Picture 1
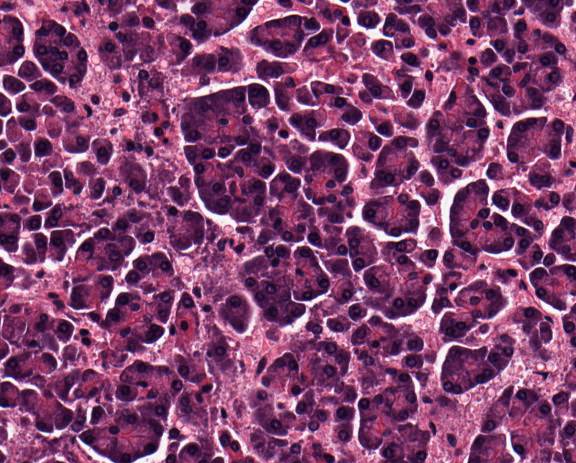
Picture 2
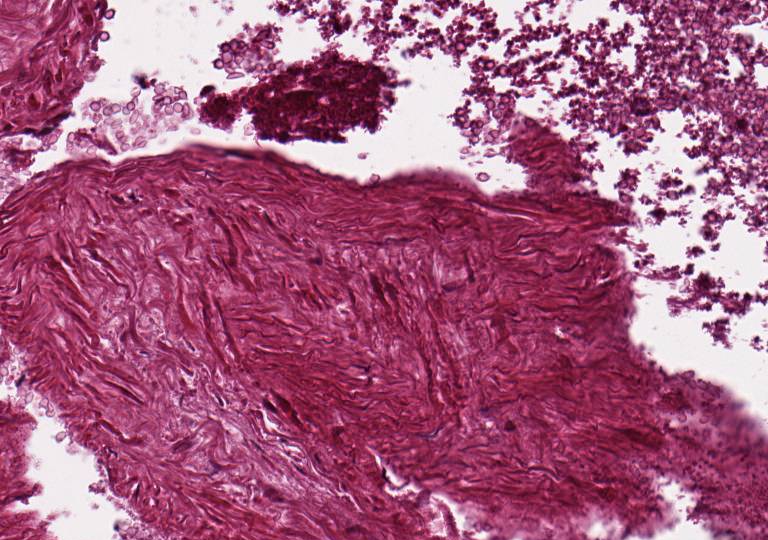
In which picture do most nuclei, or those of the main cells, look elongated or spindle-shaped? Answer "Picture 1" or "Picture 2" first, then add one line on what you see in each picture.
Picture 2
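Picture 1: Each clustered cell has a single round nucleus.
Picture 2: Sparse thin spindle-shaped dark nuclei lie scattered between the collagen bundles.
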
